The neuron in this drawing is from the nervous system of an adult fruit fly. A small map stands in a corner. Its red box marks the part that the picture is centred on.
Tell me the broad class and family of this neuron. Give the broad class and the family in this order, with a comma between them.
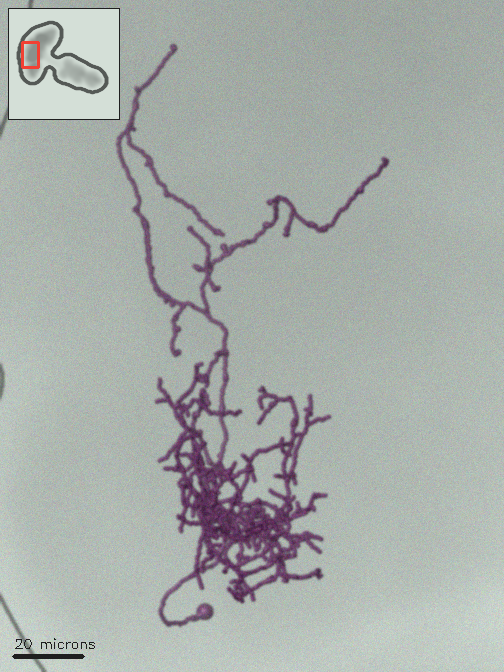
central-brain intrinsic neuron, hemilineage LHl1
